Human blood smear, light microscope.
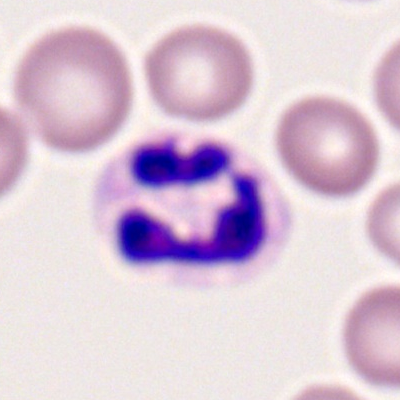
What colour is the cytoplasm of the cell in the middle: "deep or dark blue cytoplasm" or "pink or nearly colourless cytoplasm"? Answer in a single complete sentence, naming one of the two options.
The cell's cytoplasm carries no blue or grey and is pink or nearly colourless.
